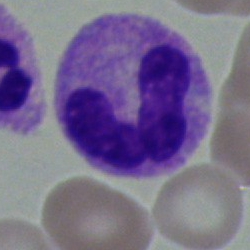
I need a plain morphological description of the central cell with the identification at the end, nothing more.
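Item one, nuclear shape: a single curved band bent into a U. Item two, orientation: the open side of that curve faces upward. Item three, chromatin: dark purple and densely condensed. Item four, cytoplasm: fine, faint lilac granules. What is shown is a band neutrophil.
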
